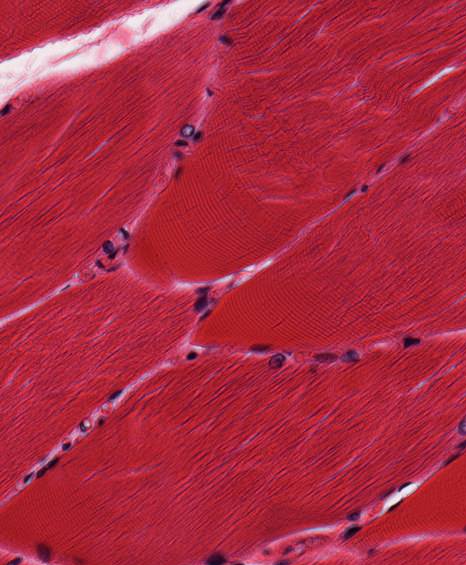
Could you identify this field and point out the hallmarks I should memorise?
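Look here: this is skeletal muscle. Notice the fine transverse cross-striations across the broad eosinophilic fibres, and the small, dark, oval to flattened nuclei at the fibre edges along the thin pale septa.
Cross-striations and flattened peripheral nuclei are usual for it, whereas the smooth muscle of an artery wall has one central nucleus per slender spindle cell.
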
